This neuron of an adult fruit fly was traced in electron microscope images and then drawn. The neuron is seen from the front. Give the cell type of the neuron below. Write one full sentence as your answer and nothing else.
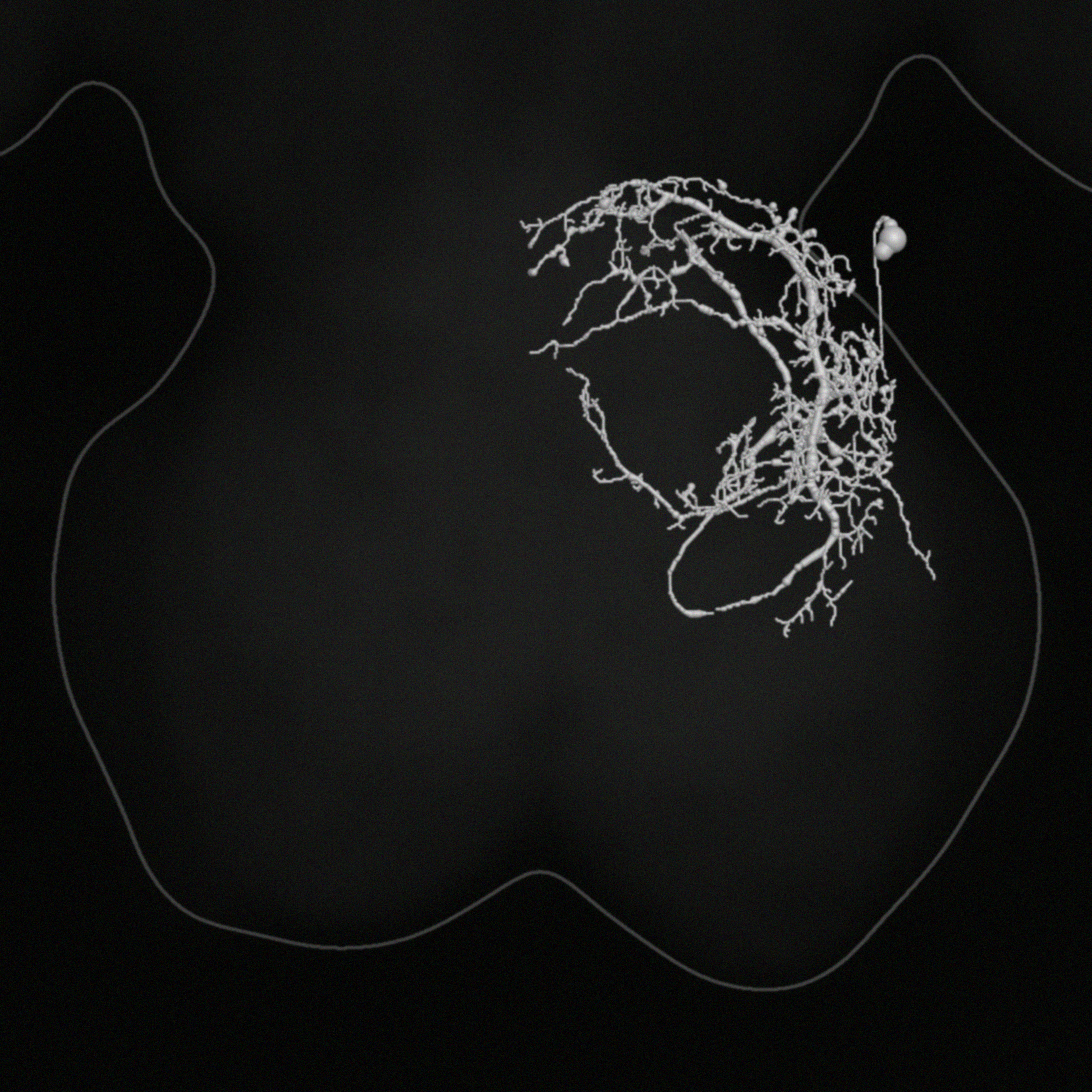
This neuron is included in the cell type IN17A027.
